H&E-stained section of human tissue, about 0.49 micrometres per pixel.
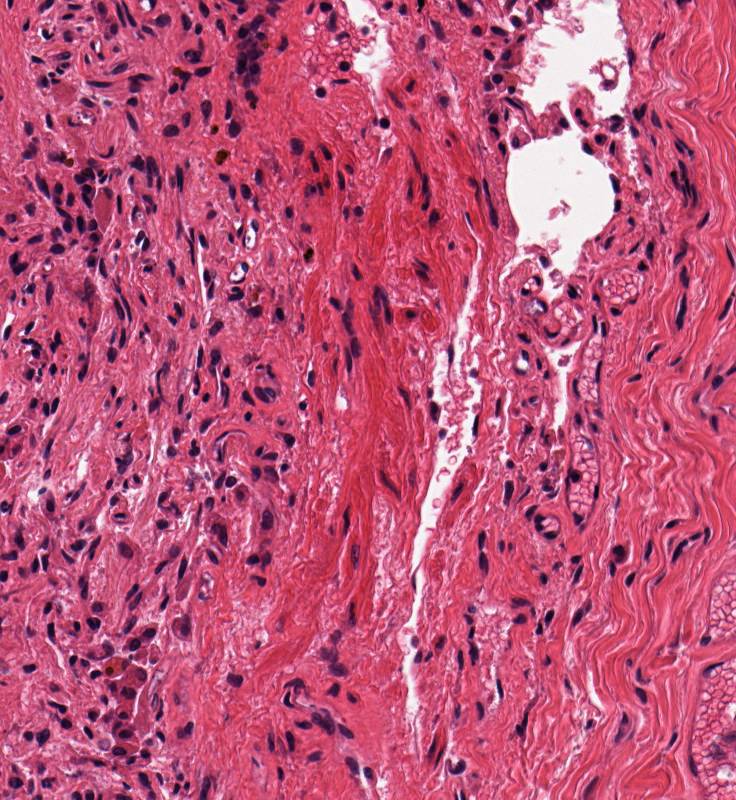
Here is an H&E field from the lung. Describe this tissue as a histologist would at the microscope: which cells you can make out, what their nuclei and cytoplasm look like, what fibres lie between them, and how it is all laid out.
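So the left half is densely cellular, the right edge less cellular fibre bundles. On the left, nuclei are dark, oval to spindle-shaped, oriented haphazardly. The right-edge bundles: wavy, pink, running roughly top to bottom. At lower right, small cell clusters with pale, finely vacuolated cytoplasm.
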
